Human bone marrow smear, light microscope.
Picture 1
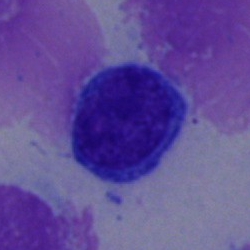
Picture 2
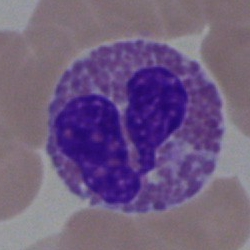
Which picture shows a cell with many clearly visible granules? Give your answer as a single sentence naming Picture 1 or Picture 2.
There are many visible granules in the cytoplasm of the cell in Picture 2.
